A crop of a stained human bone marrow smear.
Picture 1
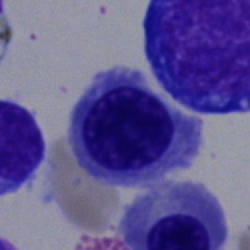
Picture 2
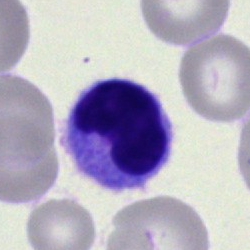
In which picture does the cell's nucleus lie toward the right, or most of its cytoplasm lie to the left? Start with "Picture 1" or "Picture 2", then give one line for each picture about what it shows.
Picture 2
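In picture 1: The rim of cytoplasm is wider on the right side of the nucleus than on the left.
In picture 2: The nucleus fills most of the cell, lying toward the upper and right side.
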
